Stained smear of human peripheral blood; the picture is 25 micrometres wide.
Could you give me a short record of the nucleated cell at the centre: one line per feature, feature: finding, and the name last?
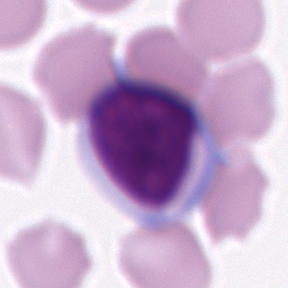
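Nucleus: fills most of the cell
Cytoplasm: a narrow, pale blue rim
Rim distribution: widest below the nucleus, scarcely visible above it
Chromatin: dense and dark purple throughout
Identification: typical lymphocyte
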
